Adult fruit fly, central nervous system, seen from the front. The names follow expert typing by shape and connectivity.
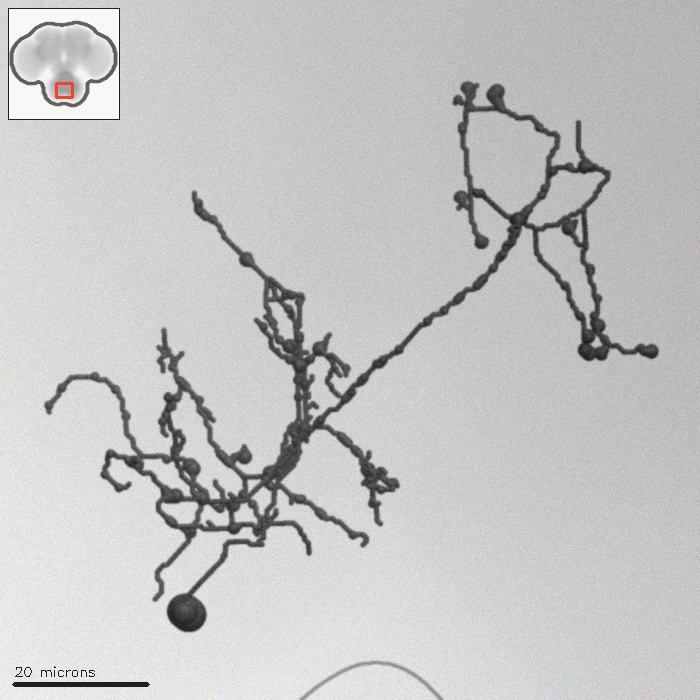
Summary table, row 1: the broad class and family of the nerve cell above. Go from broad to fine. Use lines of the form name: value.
broad class: nerve-cord intrinsic neuron
family: hemilineage 10B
